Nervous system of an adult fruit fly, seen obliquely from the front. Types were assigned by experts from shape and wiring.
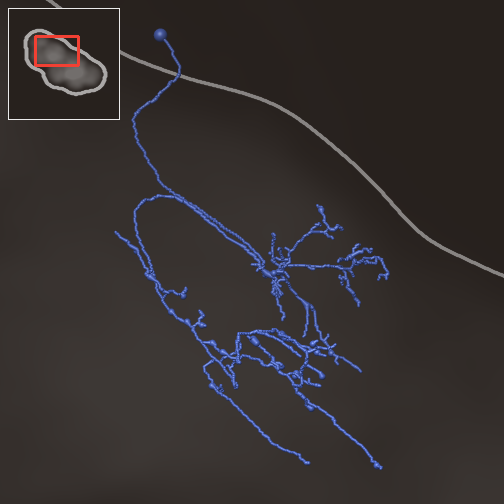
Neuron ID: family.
hemilineage 06A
